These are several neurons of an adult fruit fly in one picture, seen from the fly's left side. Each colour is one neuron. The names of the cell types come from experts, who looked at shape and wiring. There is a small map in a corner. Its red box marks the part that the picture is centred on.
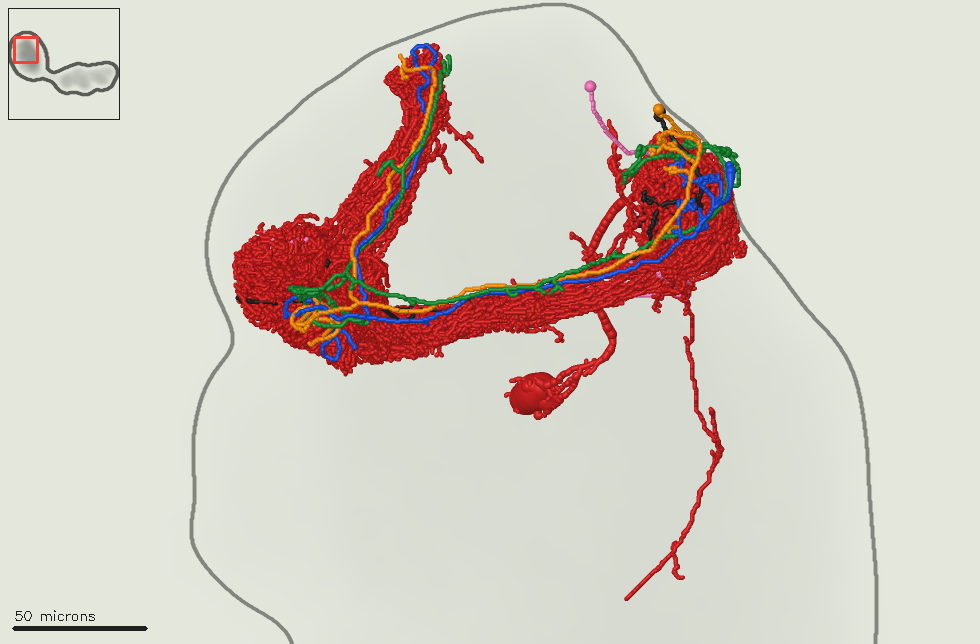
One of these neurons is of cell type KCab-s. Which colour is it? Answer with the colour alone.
orange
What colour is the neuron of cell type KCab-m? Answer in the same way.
blue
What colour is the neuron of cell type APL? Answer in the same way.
red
